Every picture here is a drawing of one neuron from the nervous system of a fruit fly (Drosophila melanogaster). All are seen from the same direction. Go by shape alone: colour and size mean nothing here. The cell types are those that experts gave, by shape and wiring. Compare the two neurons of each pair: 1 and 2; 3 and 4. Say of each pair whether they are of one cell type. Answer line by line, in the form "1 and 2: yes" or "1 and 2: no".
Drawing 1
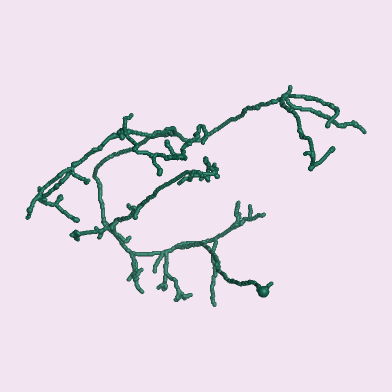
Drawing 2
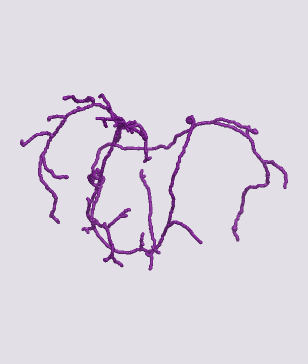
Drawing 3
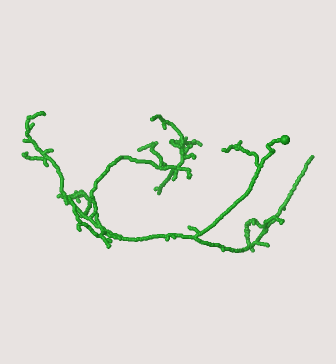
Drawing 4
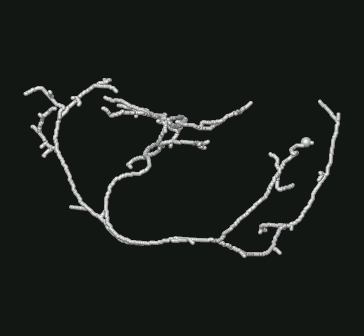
1 and 2: yes
3 and 4: yes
